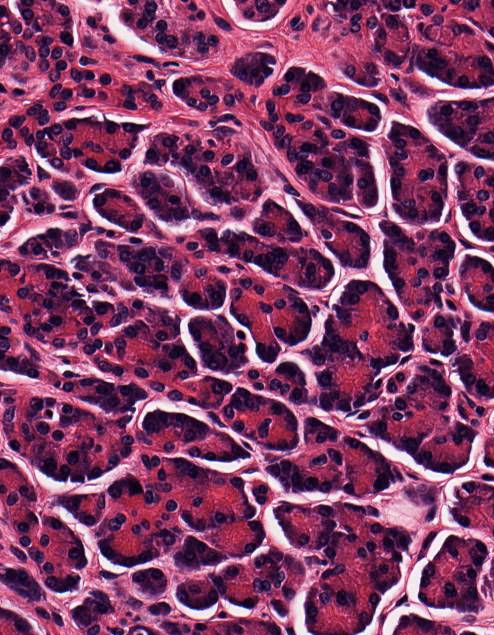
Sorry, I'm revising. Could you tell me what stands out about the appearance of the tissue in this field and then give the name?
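So the cells sit packed in rounded to polygonal clusters all over the field, with thin strands of connective tissue between them. Their cytoplasm is strongly eosinophilic and finely granular, and their nuclei are small, round and darkly stained. The septa are thin pink fibrous strands with flattened, elongated nuclei. That's pancreas.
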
